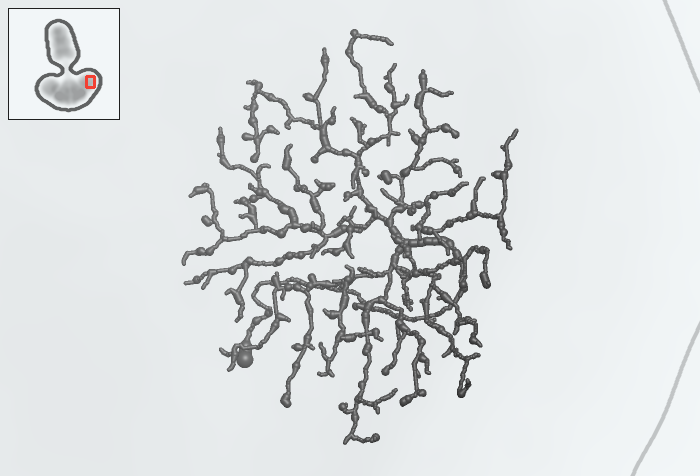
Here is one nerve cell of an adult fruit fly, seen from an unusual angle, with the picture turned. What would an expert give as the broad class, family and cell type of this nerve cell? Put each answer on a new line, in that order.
optic-lobe intrinsic neuron
Dm
Dm18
